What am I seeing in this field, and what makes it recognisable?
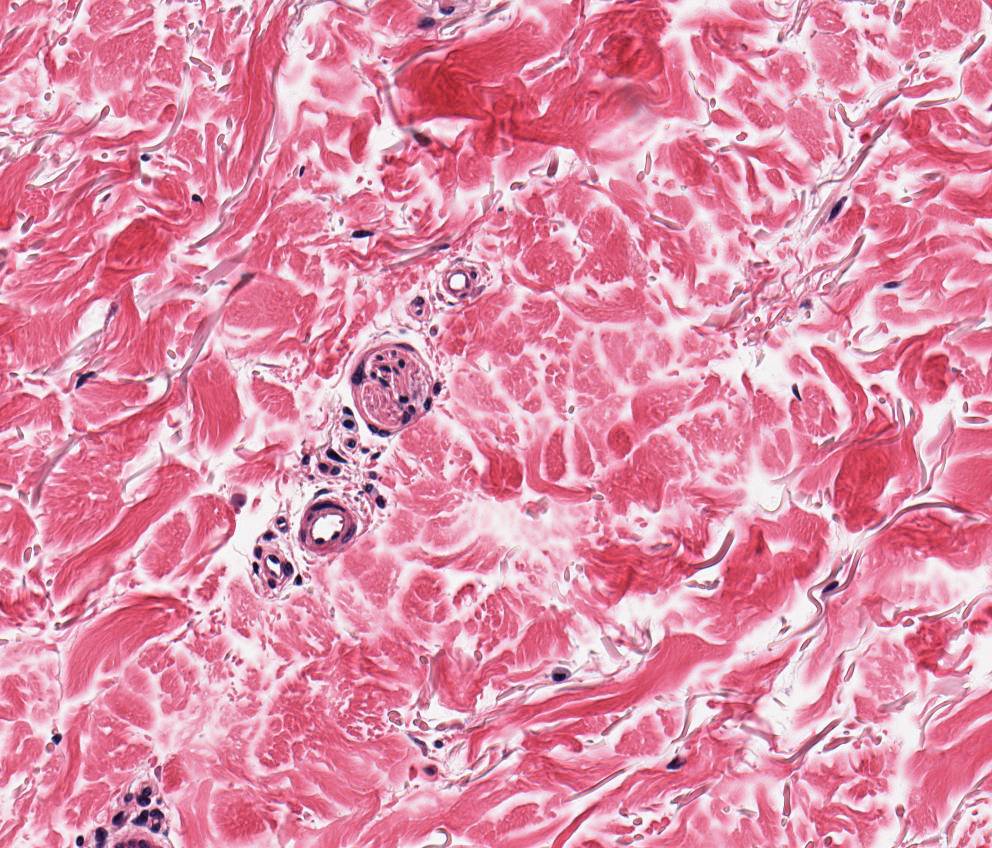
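Dermis, checked point by point. First, the fibres: thick eosinophilic collagen bundles fill the whole field, running in many directions.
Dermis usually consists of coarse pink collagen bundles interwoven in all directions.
Second, the cells: they are sparse, just a few small dark spindle-shaped nuclei between the bundles.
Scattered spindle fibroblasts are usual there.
Third, the vessels: a small cluster of small vessels lies just left of centre. Fourth, no epithelium appears anywhere in the field.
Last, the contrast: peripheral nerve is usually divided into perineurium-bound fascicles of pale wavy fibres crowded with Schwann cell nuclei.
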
